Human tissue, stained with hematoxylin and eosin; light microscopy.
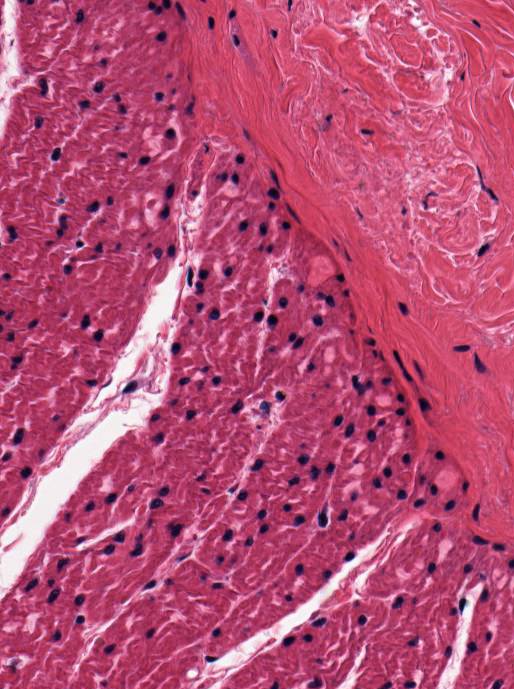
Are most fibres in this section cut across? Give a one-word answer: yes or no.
Yes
